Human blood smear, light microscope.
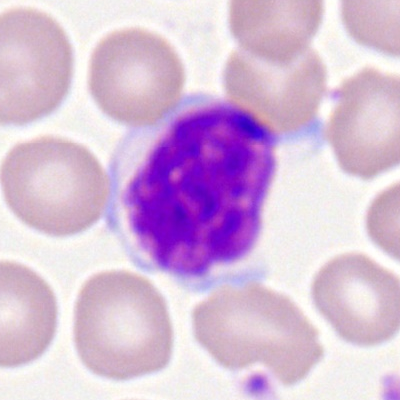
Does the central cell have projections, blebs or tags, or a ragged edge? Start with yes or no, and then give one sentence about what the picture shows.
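Yes. A thin pale blue strand of cytoplasm extends to the right between neighbouring red cells.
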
